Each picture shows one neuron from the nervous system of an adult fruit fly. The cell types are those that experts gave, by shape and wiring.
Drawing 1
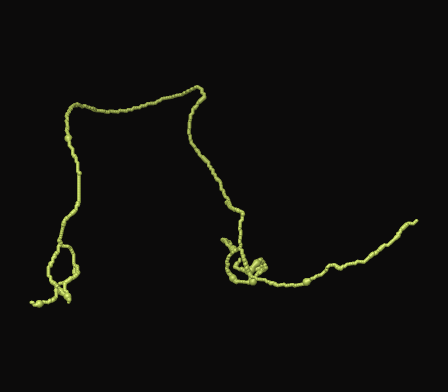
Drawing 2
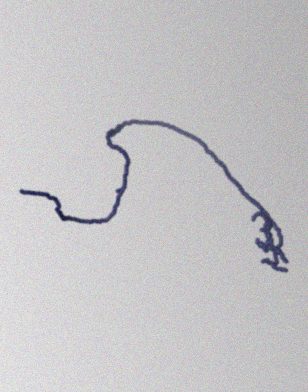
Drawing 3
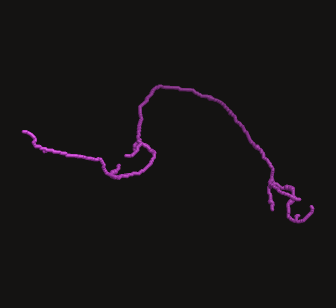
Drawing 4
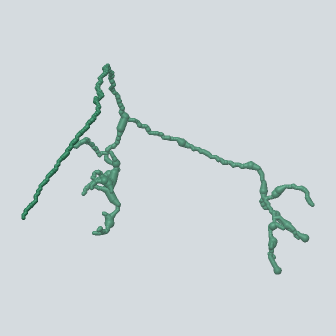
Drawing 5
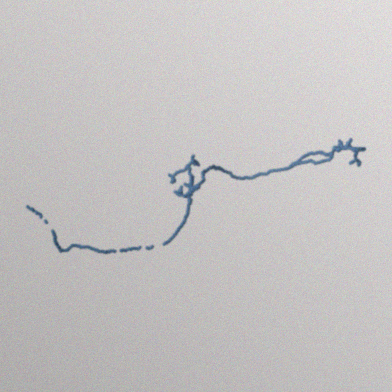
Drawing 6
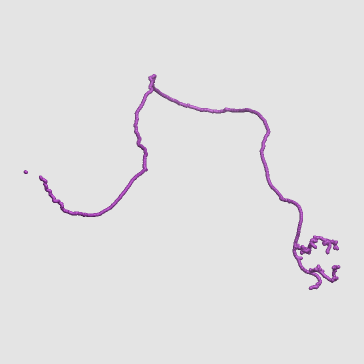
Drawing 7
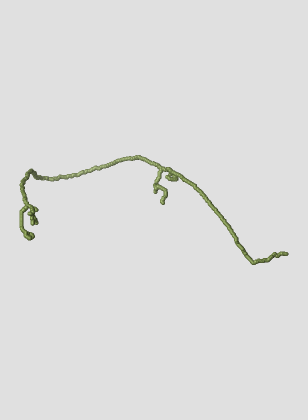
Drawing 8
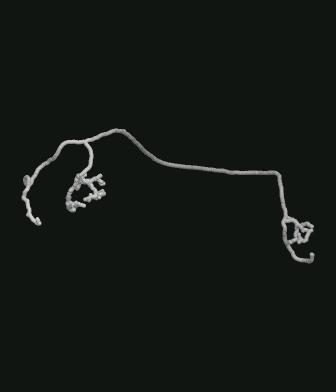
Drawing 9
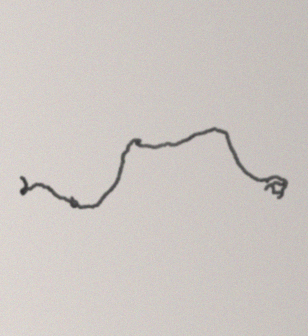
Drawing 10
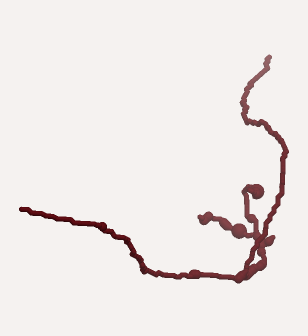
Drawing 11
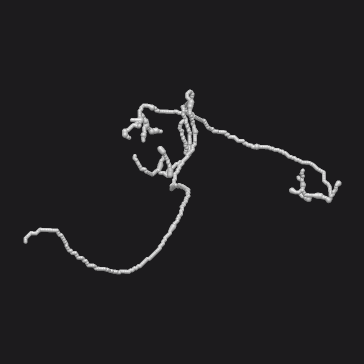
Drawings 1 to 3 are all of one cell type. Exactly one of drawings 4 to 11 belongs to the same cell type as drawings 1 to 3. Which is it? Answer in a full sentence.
Drawing 10 is of the same cell type.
